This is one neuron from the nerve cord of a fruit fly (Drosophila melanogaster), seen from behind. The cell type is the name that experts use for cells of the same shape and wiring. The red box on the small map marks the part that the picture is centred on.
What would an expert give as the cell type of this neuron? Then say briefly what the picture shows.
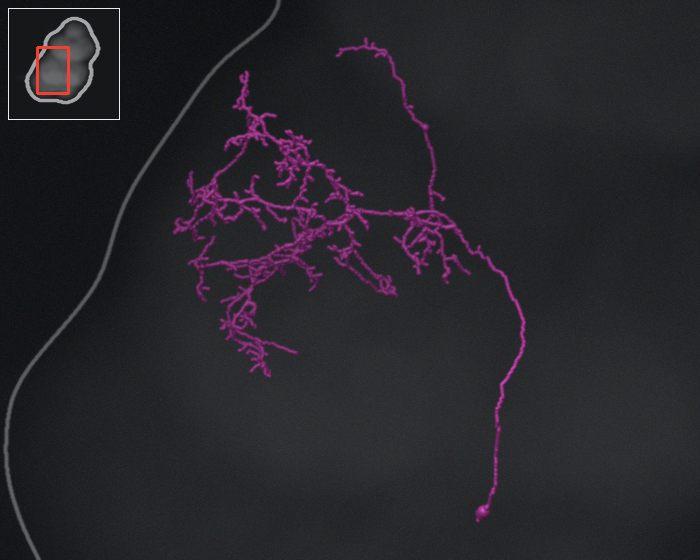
It is of cell type IN06B061. Its broad class is nerve-cord intrinsic neuron. Dozens of branch ends can be seen. In this view it is taller than it is wide.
